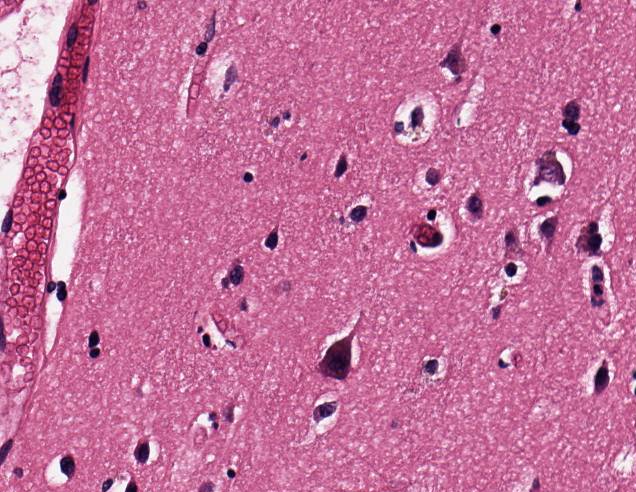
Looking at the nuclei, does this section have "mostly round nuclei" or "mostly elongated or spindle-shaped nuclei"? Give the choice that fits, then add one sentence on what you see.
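Mostly round nuclei. Small, round, dark glial nuclei with little visible cytoplasm are scattered across the field.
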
